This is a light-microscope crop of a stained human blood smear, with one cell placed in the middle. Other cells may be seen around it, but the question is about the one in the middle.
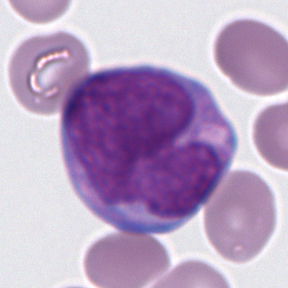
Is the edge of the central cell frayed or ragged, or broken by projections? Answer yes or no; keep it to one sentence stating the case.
No, the cell lacks a rough edge; its outline is smooth.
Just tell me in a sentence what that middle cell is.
The cell around which this crop is centred is an atypical promyelocyte.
